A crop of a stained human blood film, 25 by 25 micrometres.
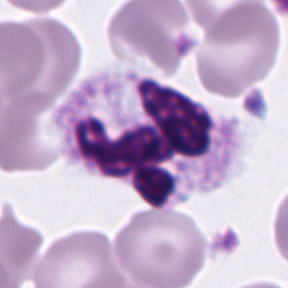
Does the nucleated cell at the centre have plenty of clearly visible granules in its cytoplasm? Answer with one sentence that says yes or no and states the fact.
Yes, many granules are seen in the cytoplasm of this cell.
